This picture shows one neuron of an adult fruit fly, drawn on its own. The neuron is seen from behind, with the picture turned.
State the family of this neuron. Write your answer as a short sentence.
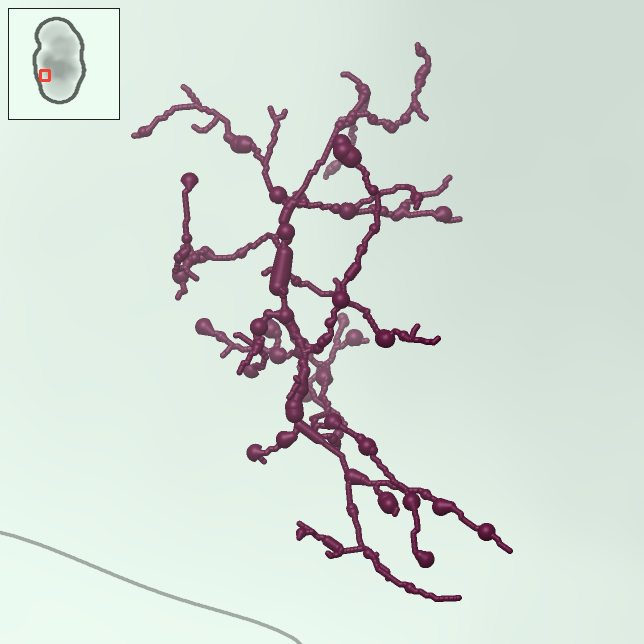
The family is hemilineage 20A.22A.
